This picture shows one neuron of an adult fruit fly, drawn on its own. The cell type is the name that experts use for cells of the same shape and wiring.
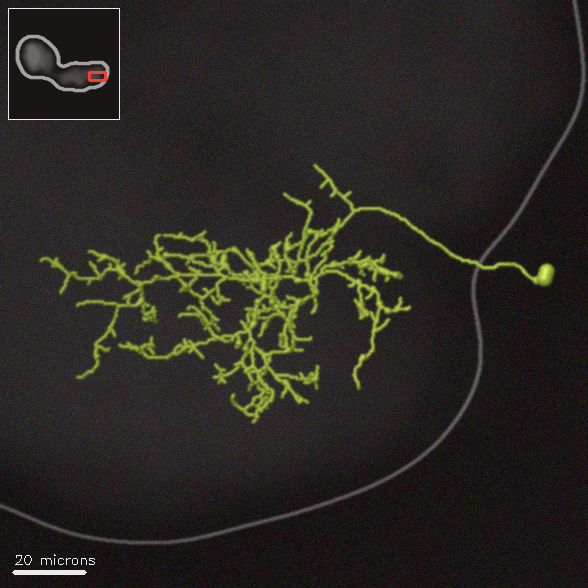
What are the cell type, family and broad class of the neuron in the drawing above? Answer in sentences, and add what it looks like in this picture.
Its cell type is IN20A.22A041. The family is hemilineage 20A.22A. This is a nerve-cord intrinsic neuron. The cell body can be seen on the right of the picture. From left to right in the picture it spans about 140 microns.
